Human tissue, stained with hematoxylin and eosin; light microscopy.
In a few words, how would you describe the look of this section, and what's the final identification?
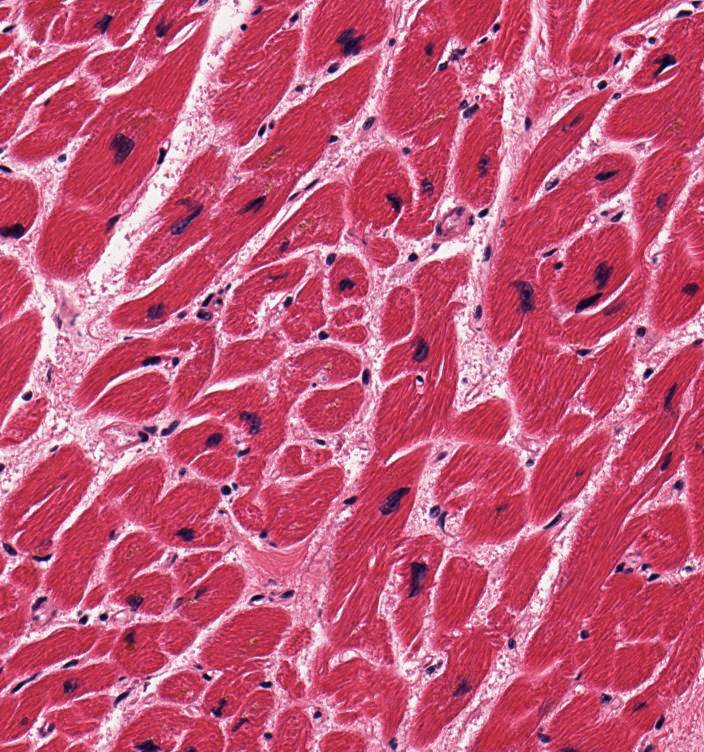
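Muscle fibres run in many directions: cut lengthwise in places, across elsewhere, with a cross-cut cluster centrally. Many fibres branch and join neighbours. Cytoplasm deep pink, finely streaked lengthwise. Fine golden-brown granules near nuclei in some fibres. Left ventricle of the heart.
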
